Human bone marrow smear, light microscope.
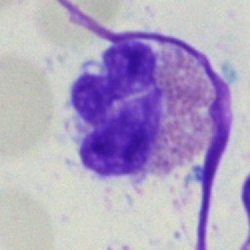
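Eosinophil, the central cell in a stained human bone marrow smear. Its nucleus lies in the left part of the cell, with dense chromatin stained dark purple. Small pinkish granules fill the cytoplasm on the right, and loose granules lie scattered outside the lower edge.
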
